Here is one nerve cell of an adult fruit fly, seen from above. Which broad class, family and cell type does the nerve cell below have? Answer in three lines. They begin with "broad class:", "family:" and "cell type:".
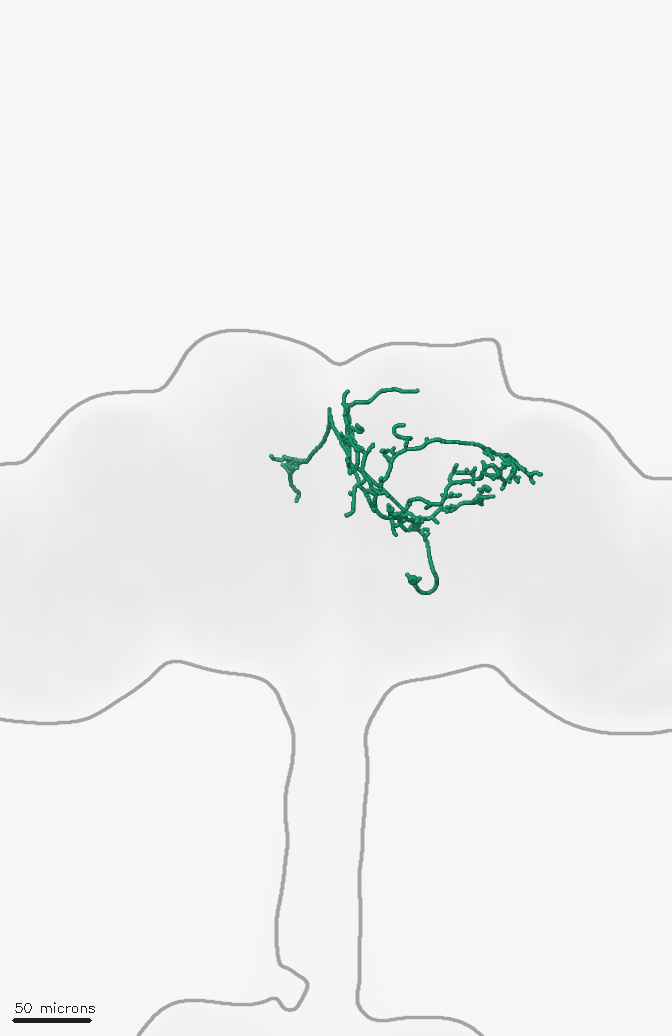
broad class: central-brain intrinsic neuron
family: hemilineage SMPpv1
cell type: SMP721m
